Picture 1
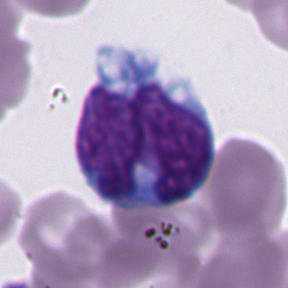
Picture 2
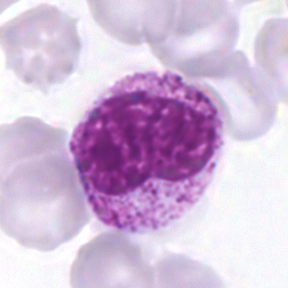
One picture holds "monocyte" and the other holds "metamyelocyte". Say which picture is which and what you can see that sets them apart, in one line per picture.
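In picture 1 we see a monocyte: No granules are visible in the cytoplasm.
In picture 2 we see a metamyelocyte: Many small purple granules are scattered through the cytoplasm and also lie over the nucleus.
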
